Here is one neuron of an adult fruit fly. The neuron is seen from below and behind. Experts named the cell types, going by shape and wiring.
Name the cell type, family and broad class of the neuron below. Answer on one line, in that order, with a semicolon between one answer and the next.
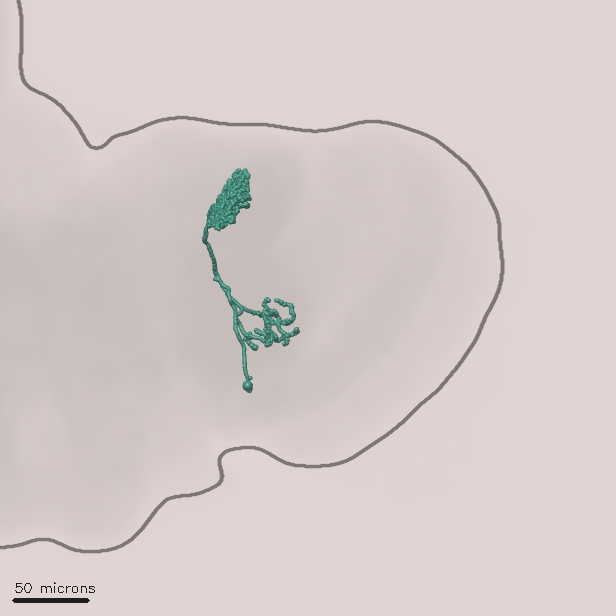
LC17; hemilineage VPNv1; visual projection neuron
